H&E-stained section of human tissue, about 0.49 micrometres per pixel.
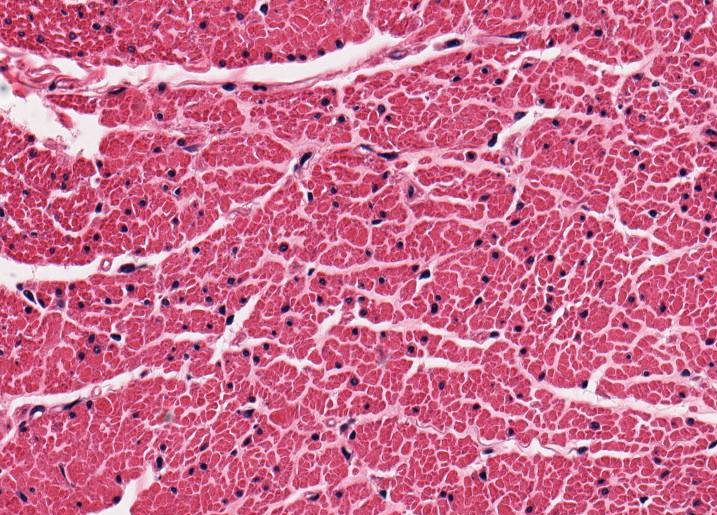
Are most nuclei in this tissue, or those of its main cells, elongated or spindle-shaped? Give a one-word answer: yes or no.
No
